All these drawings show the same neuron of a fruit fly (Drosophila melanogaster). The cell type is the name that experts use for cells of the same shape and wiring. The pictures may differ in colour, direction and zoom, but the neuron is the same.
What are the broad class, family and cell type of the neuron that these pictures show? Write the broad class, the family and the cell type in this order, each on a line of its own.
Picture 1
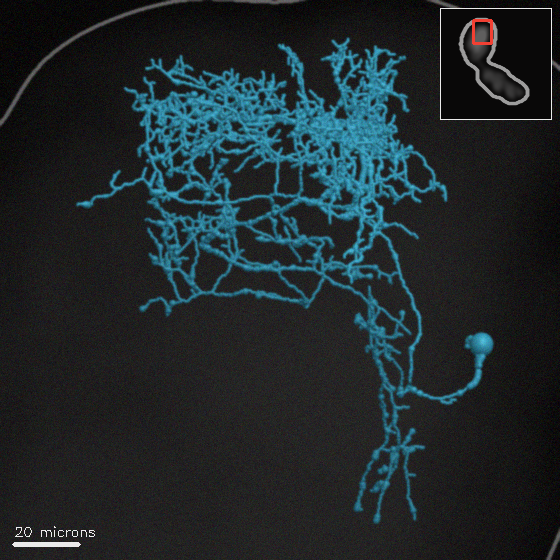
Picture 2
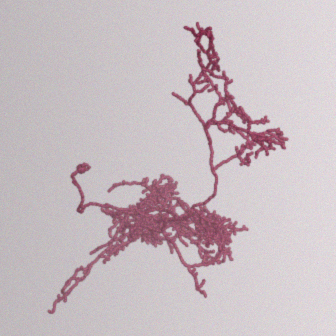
central-brain intrinsic neuron
LHPV
LHPV10d1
